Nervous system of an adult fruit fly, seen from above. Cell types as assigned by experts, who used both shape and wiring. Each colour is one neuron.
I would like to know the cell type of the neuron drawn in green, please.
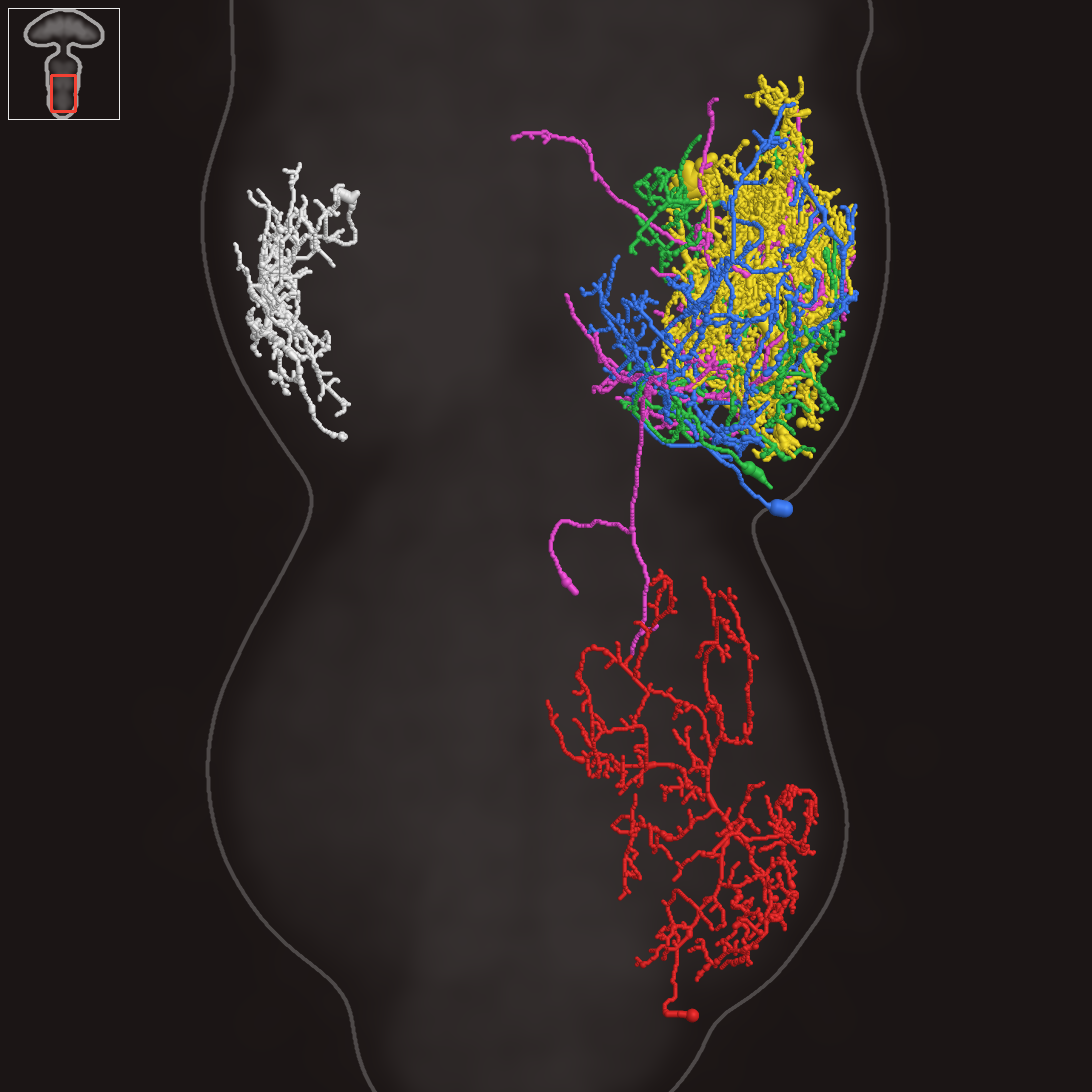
IN03A033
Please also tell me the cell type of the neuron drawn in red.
IN13A054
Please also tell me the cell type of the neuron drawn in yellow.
IN13A001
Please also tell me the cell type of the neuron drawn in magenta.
IN03A071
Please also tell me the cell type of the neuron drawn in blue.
IN03A060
